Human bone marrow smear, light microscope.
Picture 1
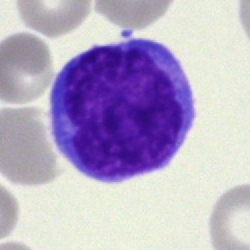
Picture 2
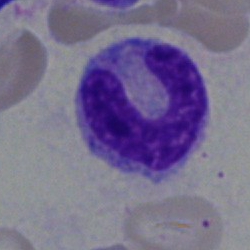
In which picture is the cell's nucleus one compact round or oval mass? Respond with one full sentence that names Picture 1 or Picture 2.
What Picture 1 shows is a cell with a compact round or oval nucleus.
